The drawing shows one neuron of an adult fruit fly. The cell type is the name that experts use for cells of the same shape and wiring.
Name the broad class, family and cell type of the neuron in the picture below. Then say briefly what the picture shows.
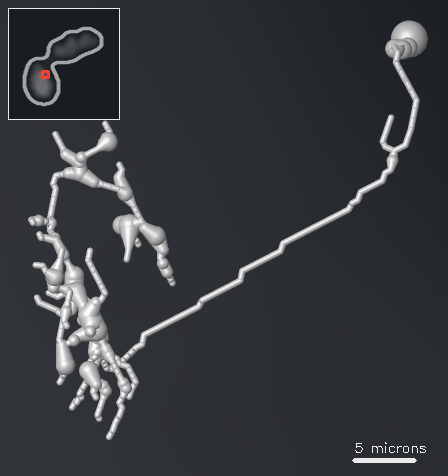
This is an optic-lobe intrinsic neuron. Its family is T. The cell type is T5a. The cell body can be seen at the upper right of the picture. By the scale bar it is about 35 microns tall in this view.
